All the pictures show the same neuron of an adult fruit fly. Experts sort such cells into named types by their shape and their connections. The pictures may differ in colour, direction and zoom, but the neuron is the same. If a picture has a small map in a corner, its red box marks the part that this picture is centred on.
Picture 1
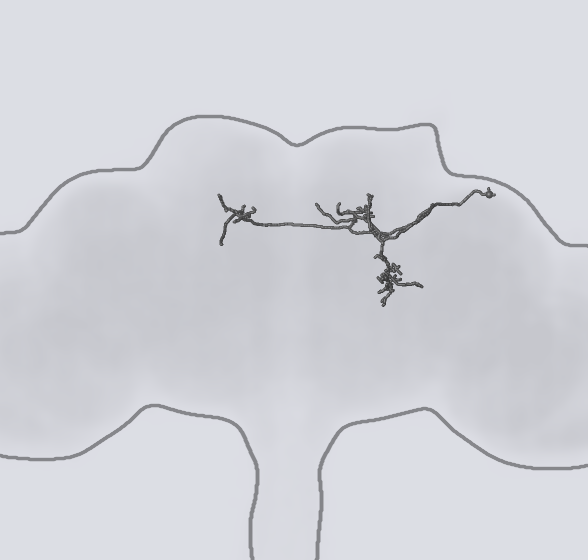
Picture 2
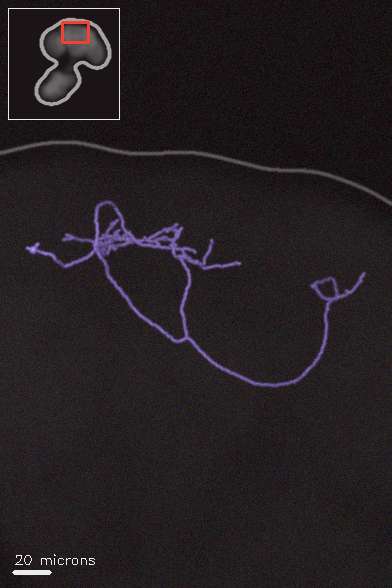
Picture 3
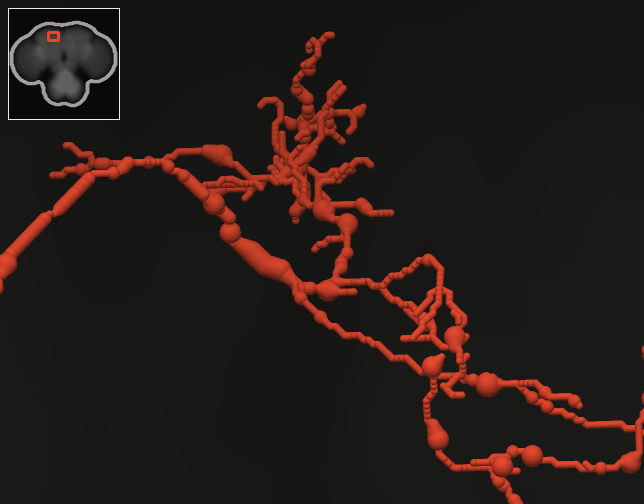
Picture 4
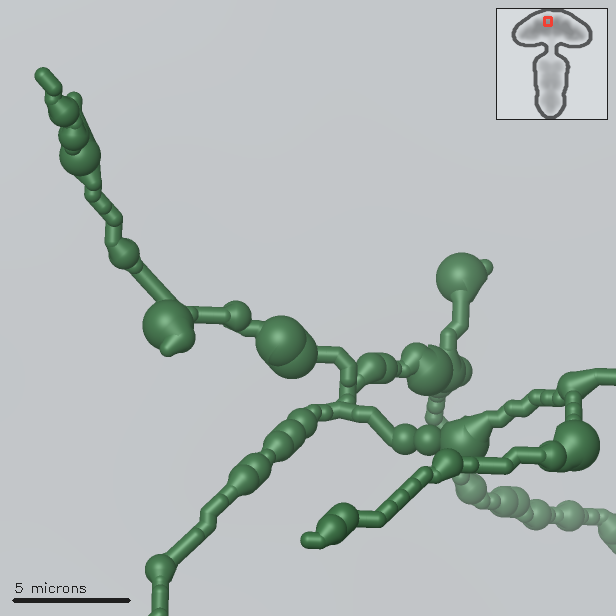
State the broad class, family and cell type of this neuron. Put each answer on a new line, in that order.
central-brain intrinsic neuron
hemilineage AOTUv4_dorsal
SIP003_a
